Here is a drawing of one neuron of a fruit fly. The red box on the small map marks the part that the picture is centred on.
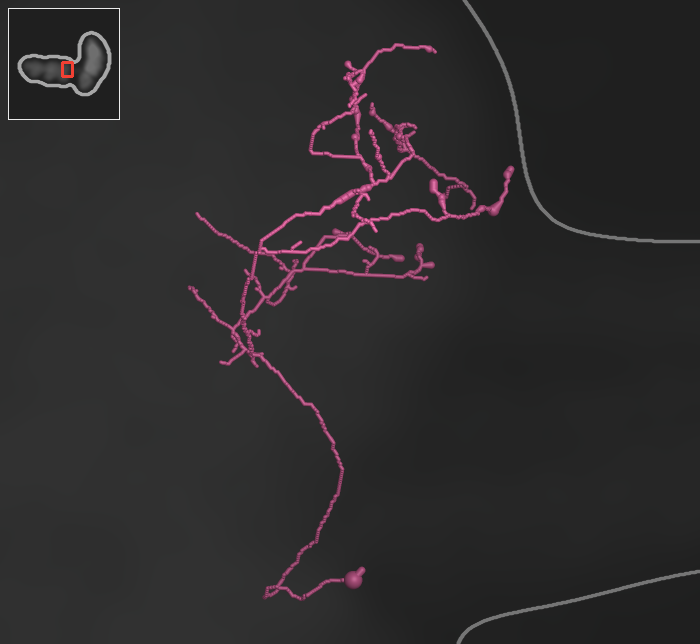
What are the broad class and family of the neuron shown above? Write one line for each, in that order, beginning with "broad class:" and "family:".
broad class: nerve-cord intrinsic neuron
family: hemilineage 14A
